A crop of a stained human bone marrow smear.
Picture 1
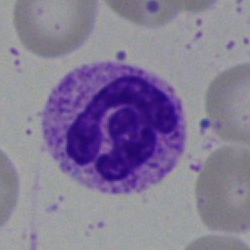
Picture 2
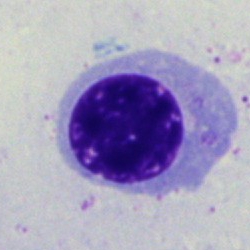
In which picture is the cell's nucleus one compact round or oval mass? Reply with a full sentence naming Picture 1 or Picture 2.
The compact round or oval nucleus is that of the cell in Picture 2.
